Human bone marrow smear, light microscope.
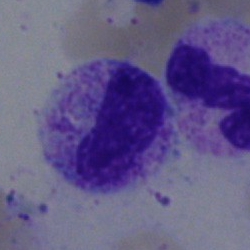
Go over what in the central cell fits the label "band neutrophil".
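Taking it as a band neutrophil, I look at the nucleus first: it is elongated, running from the top of the cell down towards the lower left, and that suits the name.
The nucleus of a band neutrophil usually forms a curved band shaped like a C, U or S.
The nucleus lies towards the right, leaving more cytoplasm on the left. That cytoplasm is pale and forms a wide rim, widest on the left, with fine pinkish-purple granules scattered through it.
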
